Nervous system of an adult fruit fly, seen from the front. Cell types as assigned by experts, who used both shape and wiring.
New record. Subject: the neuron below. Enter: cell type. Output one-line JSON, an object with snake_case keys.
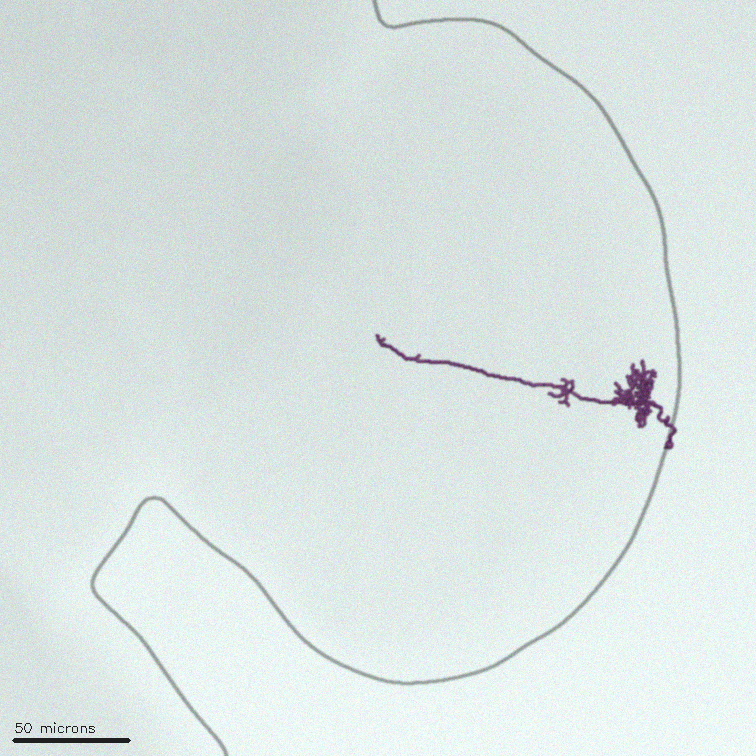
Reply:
{"cell_type": "Tm4"}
